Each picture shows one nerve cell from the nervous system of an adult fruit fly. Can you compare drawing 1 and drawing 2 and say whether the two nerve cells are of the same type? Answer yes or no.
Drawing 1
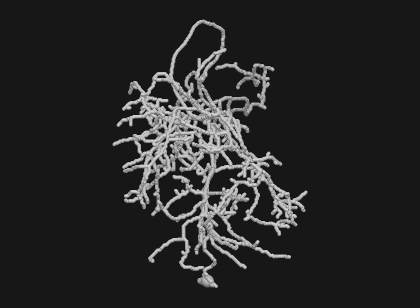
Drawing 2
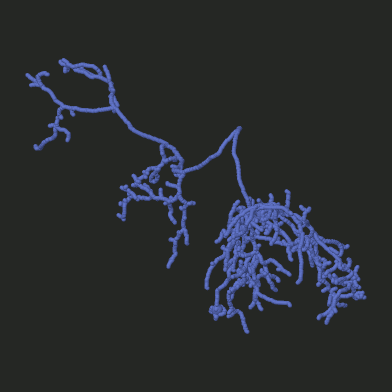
yes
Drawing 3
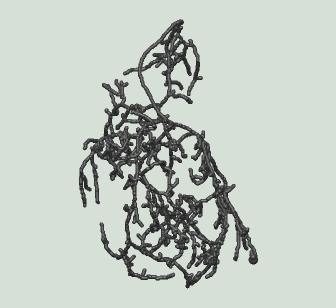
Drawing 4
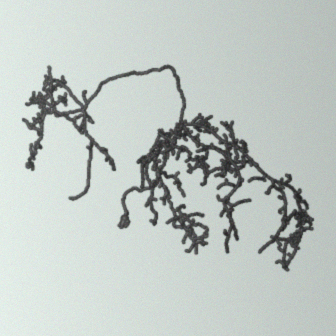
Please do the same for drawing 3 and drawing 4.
no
